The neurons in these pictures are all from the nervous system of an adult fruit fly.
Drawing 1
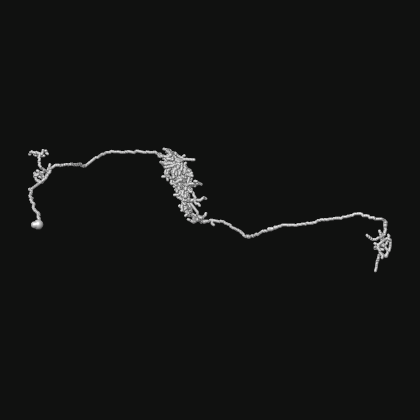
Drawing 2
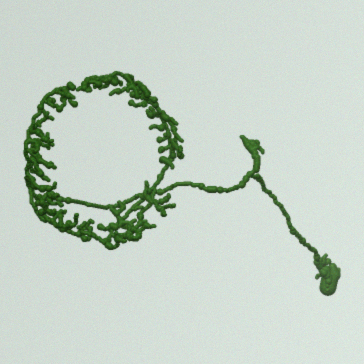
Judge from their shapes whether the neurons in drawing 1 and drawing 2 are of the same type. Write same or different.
different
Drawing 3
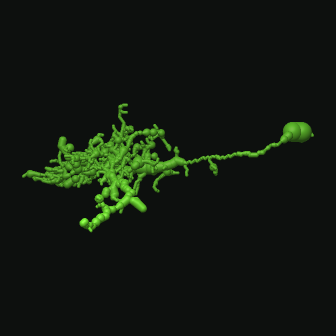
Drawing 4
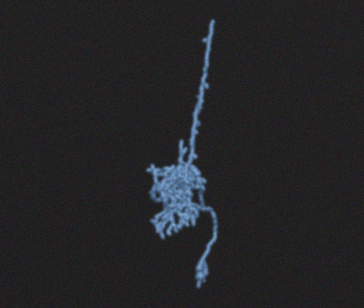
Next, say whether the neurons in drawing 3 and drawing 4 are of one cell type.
same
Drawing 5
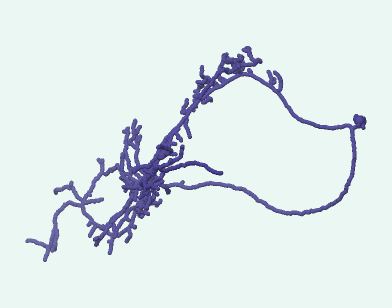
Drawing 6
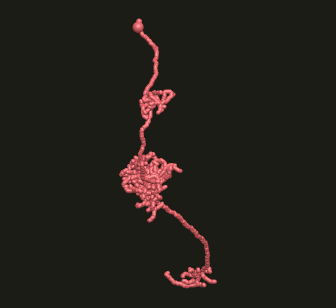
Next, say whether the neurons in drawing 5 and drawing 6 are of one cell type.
different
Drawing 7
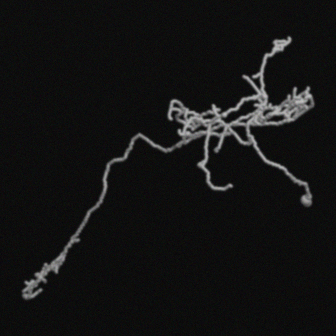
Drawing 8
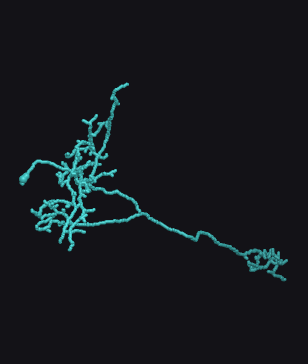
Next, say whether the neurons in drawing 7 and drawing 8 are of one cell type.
same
